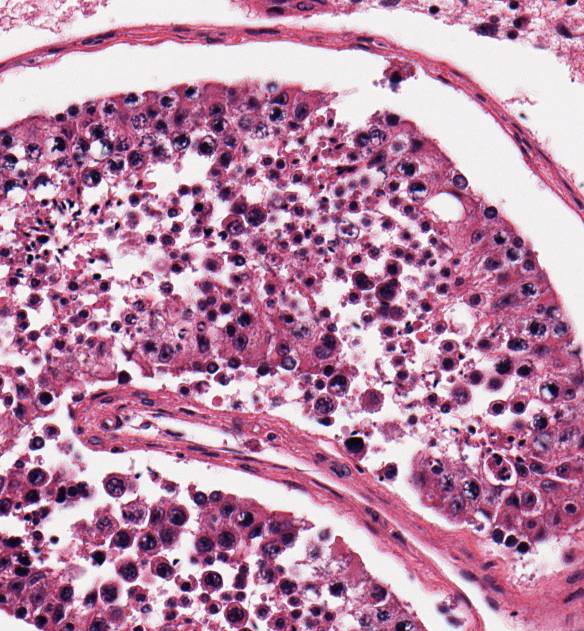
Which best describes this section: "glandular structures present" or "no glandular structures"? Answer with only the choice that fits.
Glandular structures present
